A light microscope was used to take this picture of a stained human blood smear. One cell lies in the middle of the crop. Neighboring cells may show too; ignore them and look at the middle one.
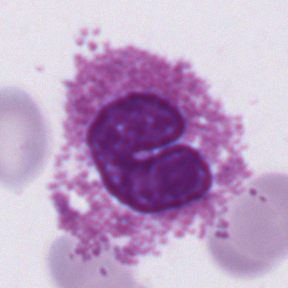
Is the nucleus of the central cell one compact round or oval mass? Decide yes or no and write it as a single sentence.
No, rather than one compact mass, the nucleus is drawn out into a curved band without separate lobes.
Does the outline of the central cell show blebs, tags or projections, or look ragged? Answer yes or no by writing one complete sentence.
Yes, the border of the cell is ragged or frayed, or shows projections, blebs or tags.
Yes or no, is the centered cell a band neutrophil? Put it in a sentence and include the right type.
No, the cell occupying the centre is an eosinophil, not a band neutrophil.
